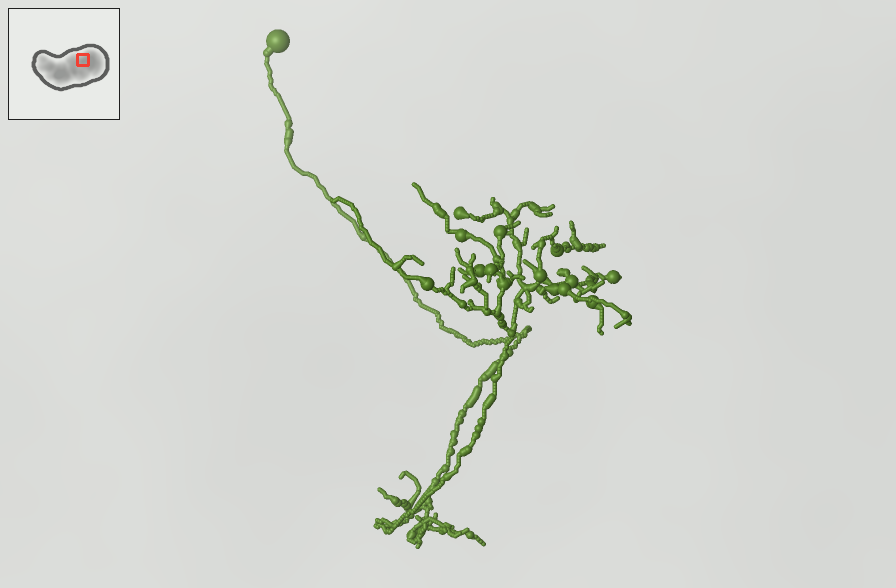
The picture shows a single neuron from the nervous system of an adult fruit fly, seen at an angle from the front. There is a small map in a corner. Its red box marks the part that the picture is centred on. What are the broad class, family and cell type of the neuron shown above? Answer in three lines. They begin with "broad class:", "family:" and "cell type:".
broad class: central-brain intrinsic neuron
family: class CX
cell type: vDeltaC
